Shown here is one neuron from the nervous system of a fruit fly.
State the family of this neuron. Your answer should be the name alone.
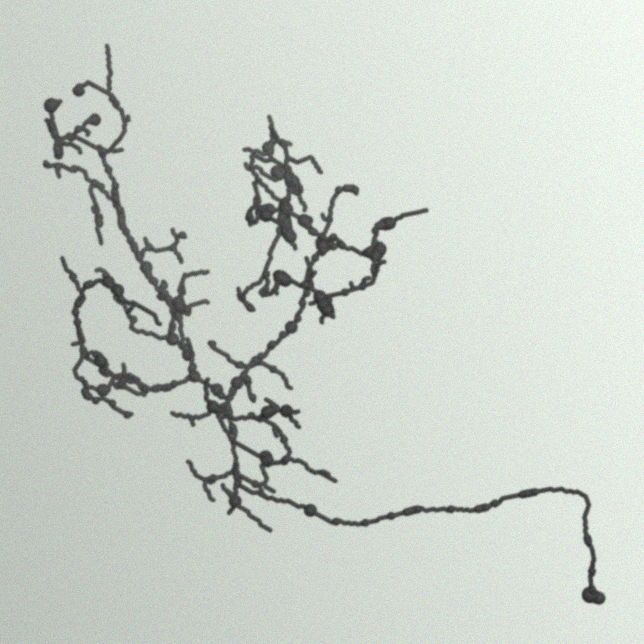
hemilineage 21A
